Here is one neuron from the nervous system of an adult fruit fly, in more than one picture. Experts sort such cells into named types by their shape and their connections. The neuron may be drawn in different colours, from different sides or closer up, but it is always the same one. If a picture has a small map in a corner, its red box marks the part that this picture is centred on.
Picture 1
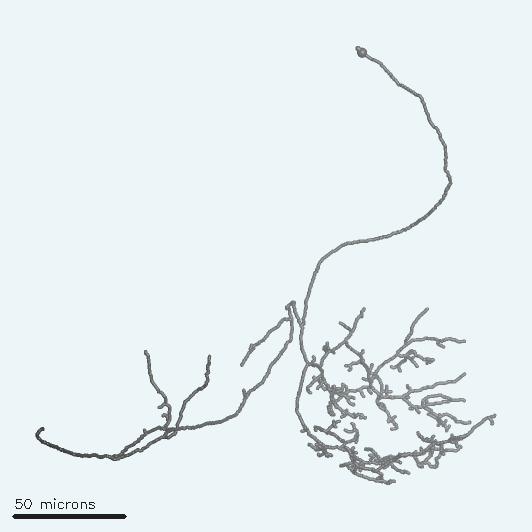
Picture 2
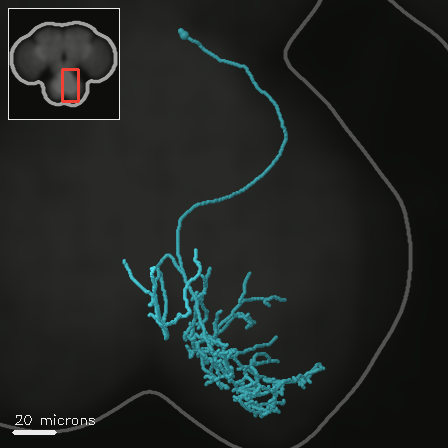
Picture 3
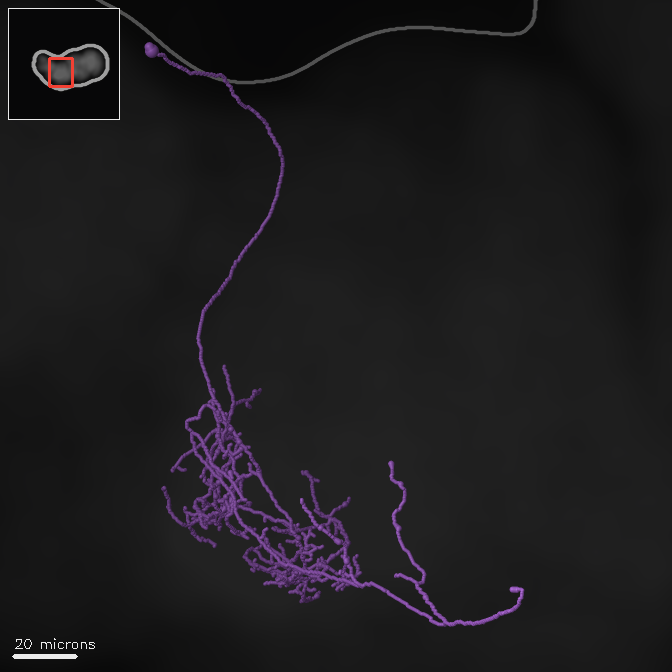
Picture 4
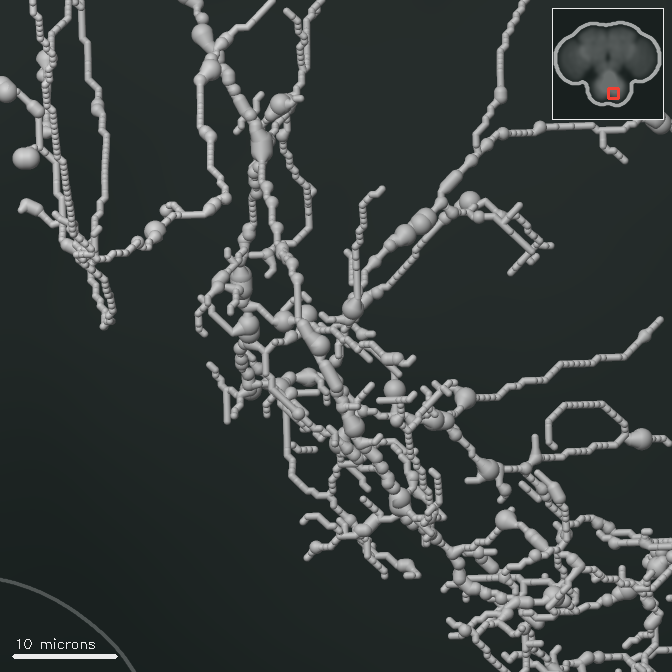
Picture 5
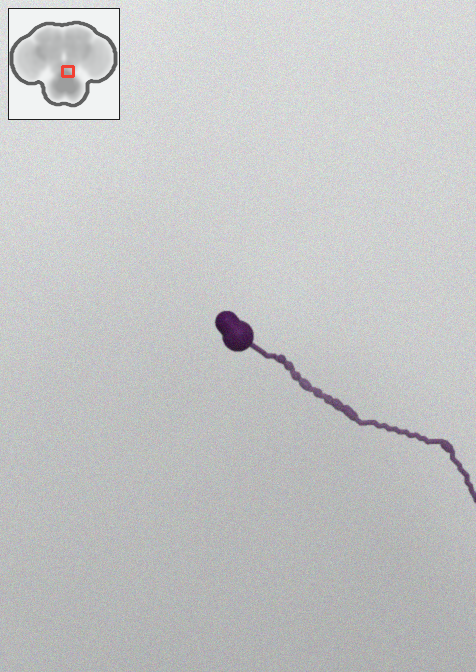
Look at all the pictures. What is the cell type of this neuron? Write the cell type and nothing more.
IN23B073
